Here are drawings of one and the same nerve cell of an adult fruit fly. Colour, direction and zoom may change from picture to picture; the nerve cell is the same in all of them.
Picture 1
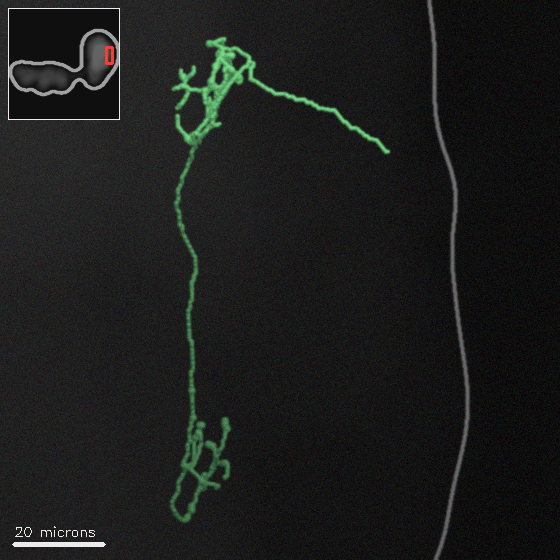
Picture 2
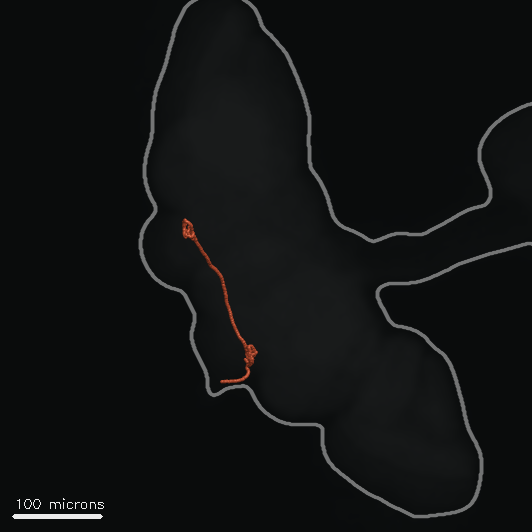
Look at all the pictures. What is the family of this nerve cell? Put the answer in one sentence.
The family is class olfactory.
